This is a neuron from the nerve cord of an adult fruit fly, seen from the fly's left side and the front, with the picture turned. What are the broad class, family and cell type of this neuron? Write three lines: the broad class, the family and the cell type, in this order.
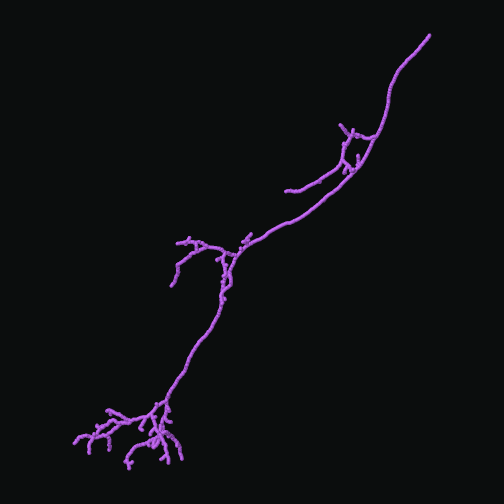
descending neuron
hemilineage WEDd1
DNa13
